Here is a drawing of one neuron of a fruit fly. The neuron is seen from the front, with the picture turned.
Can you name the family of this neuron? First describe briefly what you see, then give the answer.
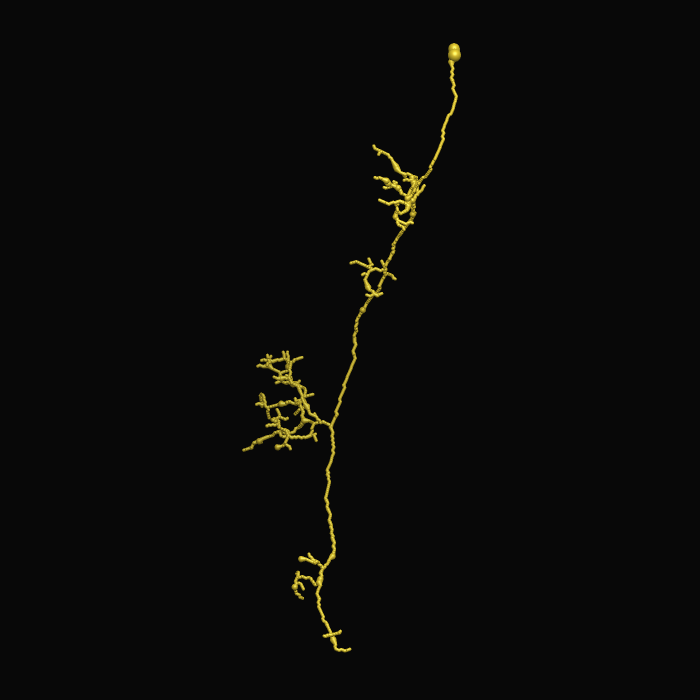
Dozens of branch ends can be seen. As drawn here it is more than twice as tall as it is wide. It is an optic-lobe intrinsic neuron. Its family is TmY.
